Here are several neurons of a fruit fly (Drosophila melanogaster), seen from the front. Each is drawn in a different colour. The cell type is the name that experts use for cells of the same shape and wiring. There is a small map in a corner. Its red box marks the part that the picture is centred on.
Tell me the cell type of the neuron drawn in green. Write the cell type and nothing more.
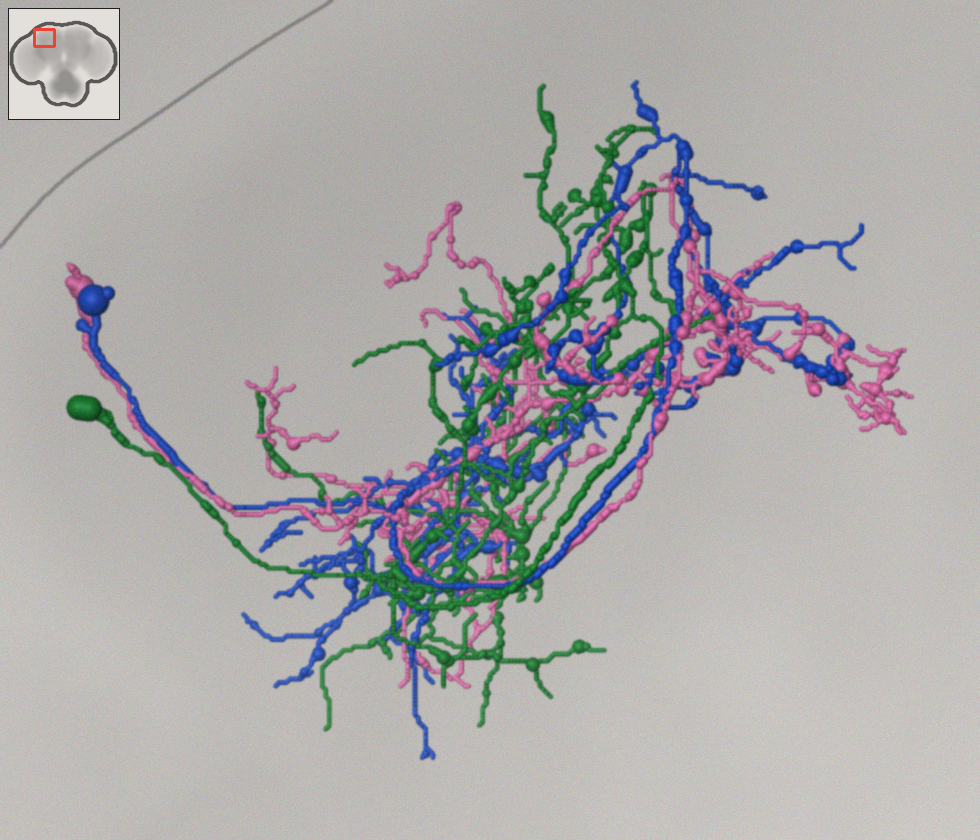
LHAD1a2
